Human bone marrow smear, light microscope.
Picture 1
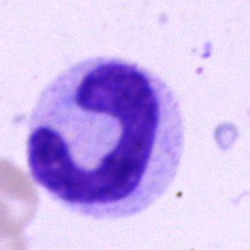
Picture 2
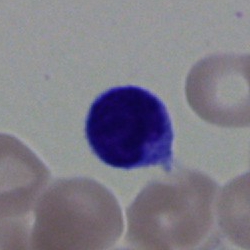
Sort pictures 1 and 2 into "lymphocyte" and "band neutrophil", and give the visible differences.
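Picture 1 is the band neutrophil; picture 2, the lymphocyte. Nucleus, picture 1: curved, wrapping around a pale area of cytoplasm in the middle of the cell.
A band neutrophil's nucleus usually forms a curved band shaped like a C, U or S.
Chromatin: dense in both, dark purple in picture 1, very dark purple in picture 2; no nucleoli in either.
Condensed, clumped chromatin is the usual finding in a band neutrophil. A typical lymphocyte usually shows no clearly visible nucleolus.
Cytoplasm: pale lilac in picture 1; scant in picture 2, showing only as a paler bluish area at the lower right, with no granules.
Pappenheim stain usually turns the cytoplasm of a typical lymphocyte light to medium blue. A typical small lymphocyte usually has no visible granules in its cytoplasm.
Outline: round in both, smooth in picture 1; picture 2 has a small pale tag projecting from its lower right edge. Picture 1 also shows part of a pale red cell at its lower left corner.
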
